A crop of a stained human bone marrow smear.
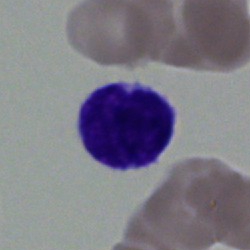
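Lymphocyte in a stained bone marrow smear. Notice first its round outline. The nucleus fills almost the whole cell, so no distinct rim of cytoplasm can be made out around it. Look closely at the chromatin: it is dense and dark purple, with darker clumped areas within it.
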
